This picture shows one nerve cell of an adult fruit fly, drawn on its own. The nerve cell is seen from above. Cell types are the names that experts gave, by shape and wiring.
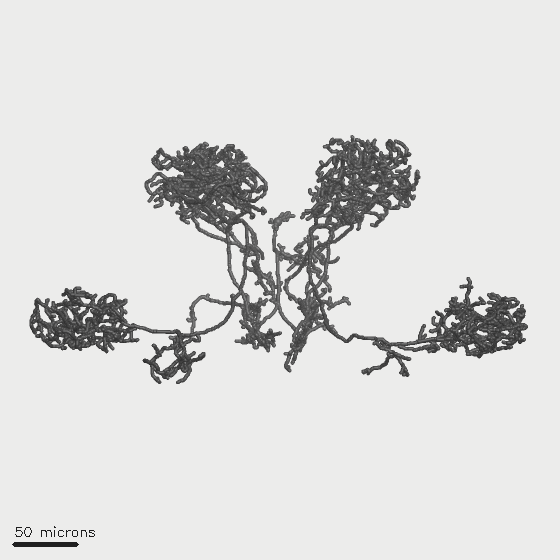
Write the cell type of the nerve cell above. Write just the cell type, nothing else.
OA-VUMa2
